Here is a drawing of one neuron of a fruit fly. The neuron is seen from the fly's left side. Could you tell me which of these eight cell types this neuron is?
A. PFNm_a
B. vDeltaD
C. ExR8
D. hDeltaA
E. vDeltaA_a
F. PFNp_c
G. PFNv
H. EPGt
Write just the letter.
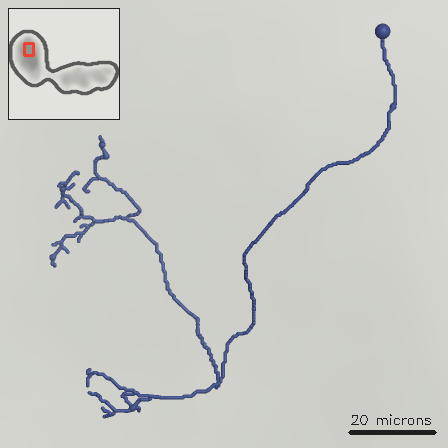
E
